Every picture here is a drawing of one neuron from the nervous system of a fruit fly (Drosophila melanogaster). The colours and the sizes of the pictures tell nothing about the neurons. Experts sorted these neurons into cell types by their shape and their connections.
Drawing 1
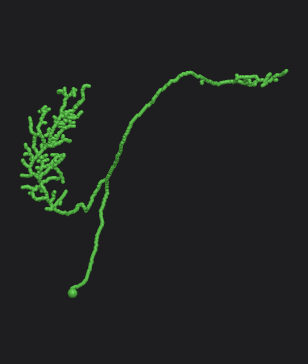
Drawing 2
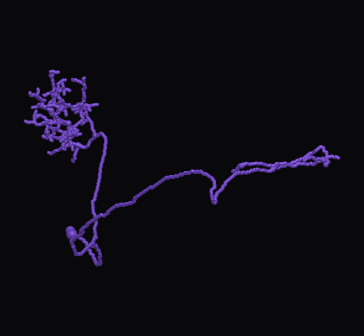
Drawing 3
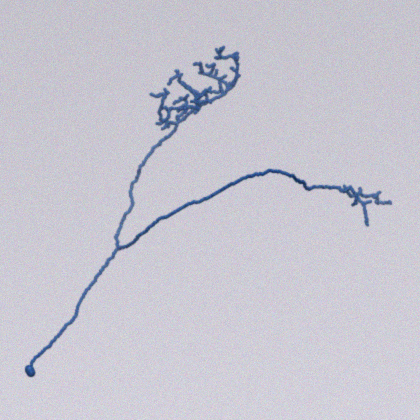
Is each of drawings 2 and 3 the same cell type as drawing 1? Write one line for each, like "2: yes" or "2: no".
2: yes
3: yes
